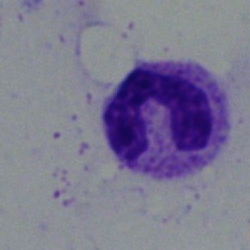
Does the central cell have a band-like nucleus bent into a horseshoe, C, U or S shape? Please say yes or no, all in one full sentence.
Yes, shaped as a curved band, its nucleus has no separate lobes.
